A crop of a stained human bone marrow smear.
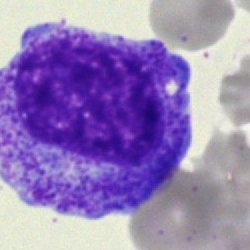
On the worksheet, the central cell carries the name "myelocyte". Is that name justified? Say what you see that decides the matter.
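The cytoplasm is abundant, on a pale blue background. Numerous purple granules are scattered throughout it, and purple granules also lie over the nucleus. A single small clear round vacuole sits near the right edge, at the upper right. The outline is irregular, with small rounded bulges, and pale grey red cells lie against the right side.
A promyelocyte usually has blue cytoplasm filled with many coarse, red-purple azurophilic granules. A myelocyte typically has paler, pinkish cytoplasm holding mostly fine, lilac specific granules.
The blue cytoplasm and the many purple granules agree with promyelocyte and speak against myelocyte. The cell is a promyelocyte, not a myelocyte.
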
